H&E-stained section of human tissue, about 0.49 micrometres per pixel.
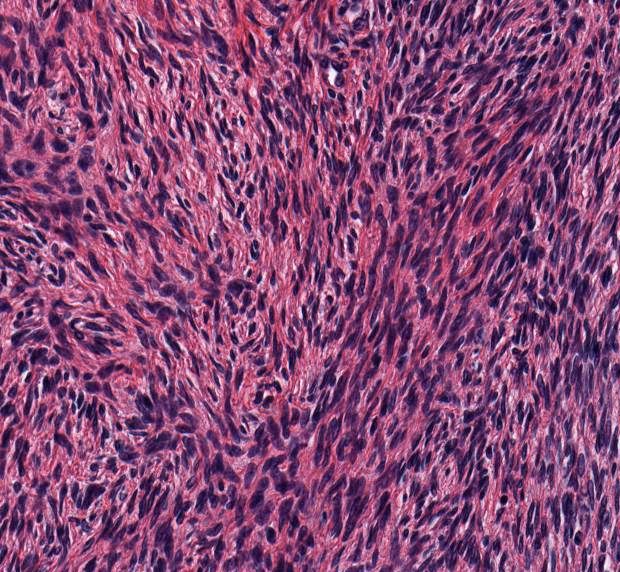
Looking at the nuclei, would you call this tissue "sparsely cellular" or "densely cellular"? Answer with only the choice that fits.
Densely cellular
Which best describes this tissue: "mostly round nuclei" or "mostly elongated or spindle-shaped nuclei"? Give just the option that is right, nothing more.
Mostly elongated or spindle-shaped nuclei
